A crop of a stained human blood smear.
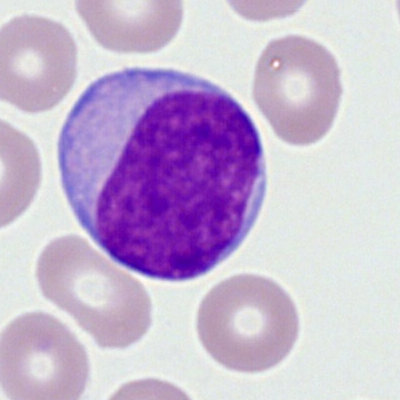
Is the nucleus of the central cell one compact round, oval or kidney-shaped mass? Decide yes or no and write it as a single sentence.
Yes, within this cell the nucleus is one round, oval or kidney-shaped compact mass.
